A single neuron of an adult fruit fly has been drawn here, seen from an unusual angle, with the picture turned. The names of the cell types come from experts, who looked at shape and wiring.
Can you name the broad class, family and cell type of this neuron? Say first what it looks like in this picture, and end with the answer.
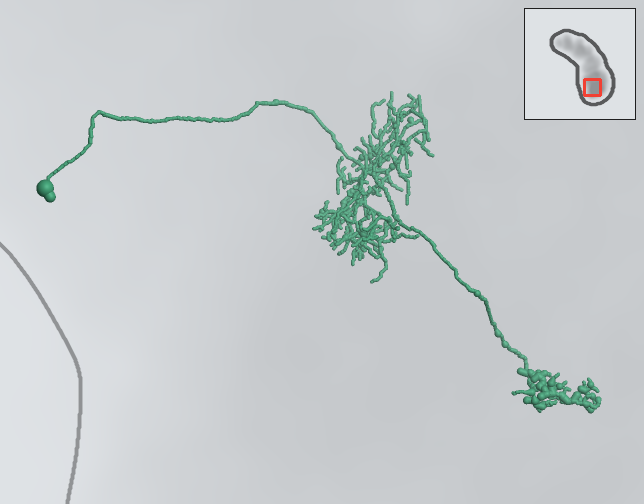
Its cell body lies on the left of the picture. Dozens of branch ends can be seen. Its broad class is central-brain intrinsic neuron. Its family is called class CX. It is of cell type FR1.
